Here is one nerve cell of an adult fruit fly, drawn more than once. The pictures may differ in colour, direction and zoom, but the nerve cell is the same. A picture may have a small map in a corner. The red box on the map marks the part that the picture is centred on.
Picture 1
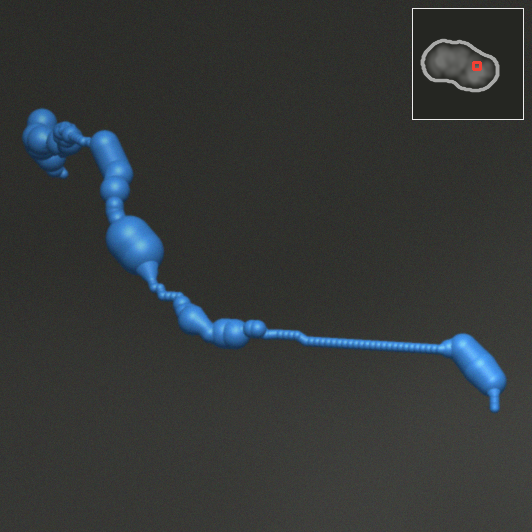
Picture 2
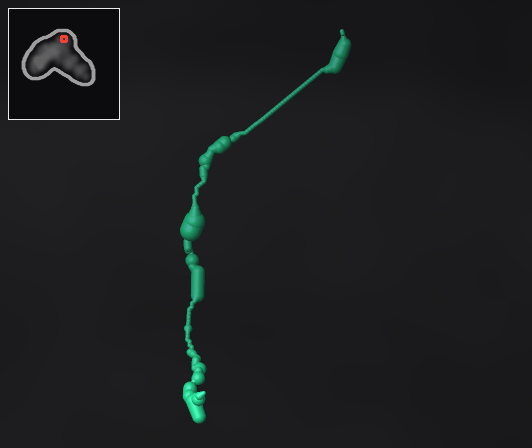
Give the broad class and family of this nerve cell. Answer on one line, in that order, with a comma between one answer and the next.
photoreceptor or other optic-lobe sensory neuron, class visual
